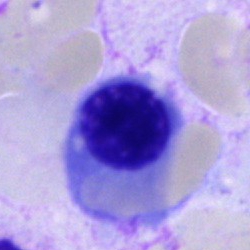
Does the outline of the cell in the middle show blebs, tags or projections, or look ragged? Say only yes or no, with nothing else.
No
